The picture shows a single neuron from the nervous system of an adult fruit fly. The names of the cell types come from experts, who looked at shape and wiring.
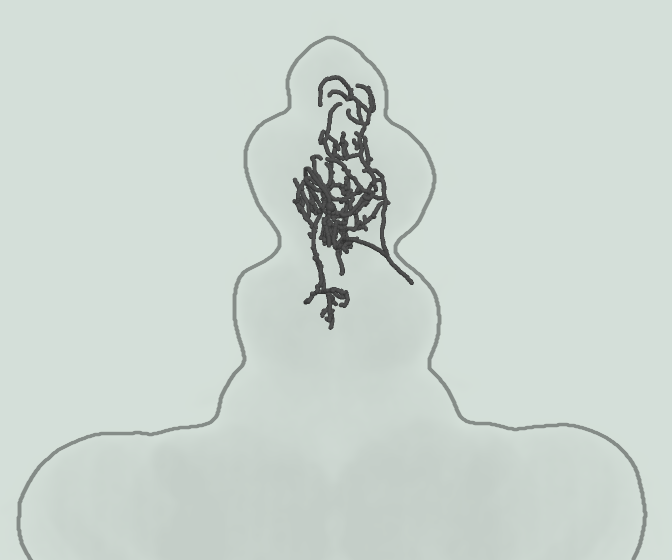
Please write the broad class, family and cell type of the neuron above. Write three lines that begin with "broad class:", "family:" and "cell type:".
broad class: nerve-cord intrinsic neuron
family: hemilineage 19B
cell type: IN19B050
